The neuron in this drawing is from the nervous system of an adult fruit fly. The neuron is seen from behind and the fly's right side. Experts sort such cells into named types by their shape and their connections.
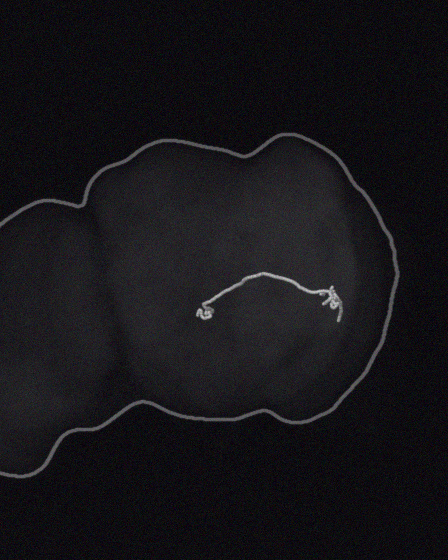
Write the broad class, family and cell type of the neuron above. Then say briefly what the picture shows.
Its broad class is sensory neuron entering the brain. Its family is called class olfactory. The cell type is ORN_VL2a. The drawing shows no cell body. As drawn here it is more than twice as wide as it is tall.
